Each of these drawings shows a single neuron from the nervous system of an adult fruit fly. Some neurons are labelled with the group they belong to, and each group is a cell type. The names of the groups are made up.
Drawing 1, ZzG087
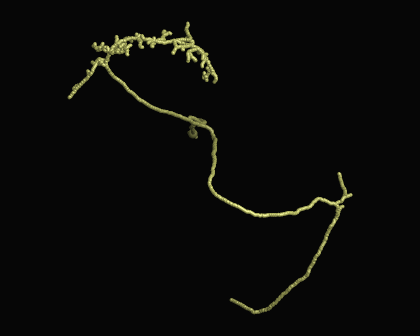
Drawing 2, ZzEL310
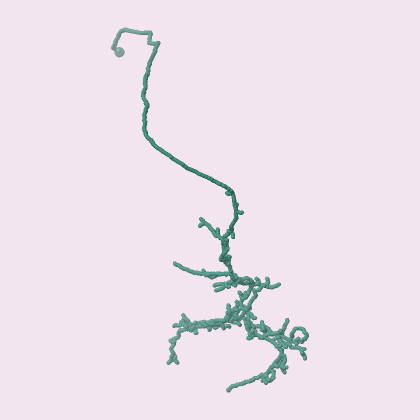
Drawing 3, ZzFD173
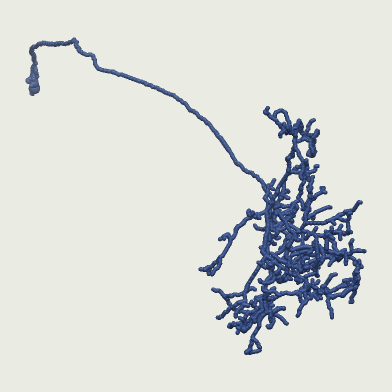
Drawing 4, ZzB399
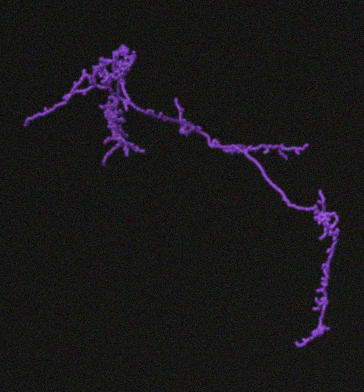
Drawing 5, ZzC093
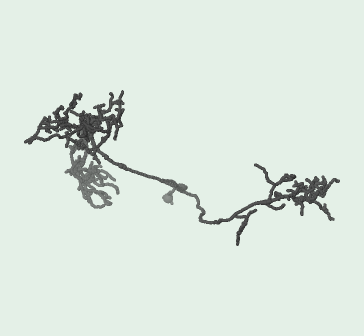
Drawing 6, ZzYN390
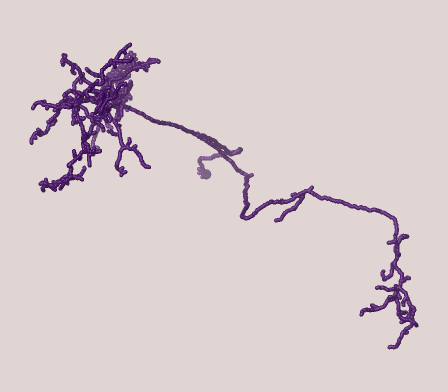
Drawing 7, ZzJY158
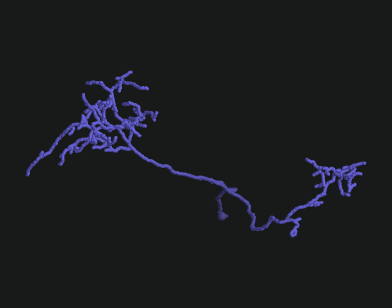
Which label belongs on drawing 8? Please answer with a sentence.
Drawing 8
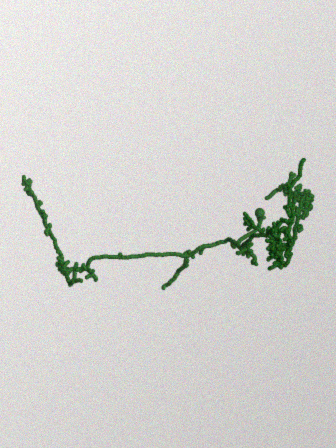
It belongs to ZzB399.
